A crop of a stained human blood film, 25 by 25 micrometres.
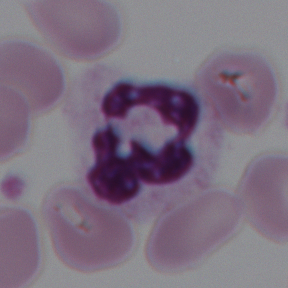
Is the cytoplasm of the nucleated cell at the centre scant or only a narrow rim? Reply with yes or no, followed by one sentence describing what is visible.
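No. The cytoplasm is plentiful and pale pinkish-lilac.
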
